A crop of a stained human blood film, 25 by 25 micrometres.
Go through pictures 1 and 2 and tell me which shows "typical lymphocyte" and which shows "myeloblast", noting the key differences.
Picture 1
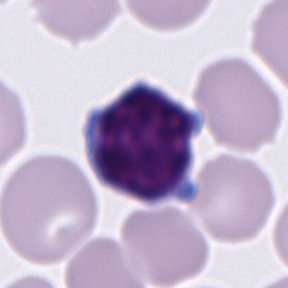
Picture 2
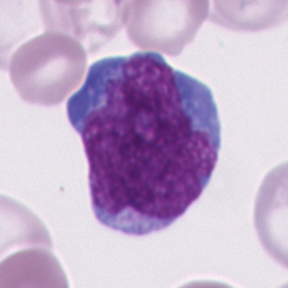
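The typical lymphocyte's the first picture; the myeloblast's the second. In the first, the nucleus is about 9 micrometres across, and there's only scant cytoplasm, showing as small pale blue patches at the cell's edge. Its chromatin is dark purple and coarsely clumped, with small lighter gaps between the clumps, and no nucleolus stands out.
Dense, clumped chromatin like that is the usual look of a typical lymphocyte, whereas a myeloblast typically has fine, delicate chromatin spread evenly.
You'll also see small pale blue blebs bulging from its left and lower right edges, and an outline that's somewhat angular, with short flattened stretches instead of a smooth curve. The second cell measures about 16 by 14 micrometres, with a nucleus of about 14 by 11 micrometres filling about 70% of the cell's area.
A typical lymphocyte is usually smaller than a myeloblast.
Here the lymphocyte's whole nucleus, at about 9 micrometres, is smaller than the myeloblast's nucleus. The myeloblast's nucleus is irregular, with folds and creases across its surface, and the cell's outline is irregular and angular rather than round. Its cytoplasm shows no coarse or prominent granules, and a red cell lies just beside its upper left edge.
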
